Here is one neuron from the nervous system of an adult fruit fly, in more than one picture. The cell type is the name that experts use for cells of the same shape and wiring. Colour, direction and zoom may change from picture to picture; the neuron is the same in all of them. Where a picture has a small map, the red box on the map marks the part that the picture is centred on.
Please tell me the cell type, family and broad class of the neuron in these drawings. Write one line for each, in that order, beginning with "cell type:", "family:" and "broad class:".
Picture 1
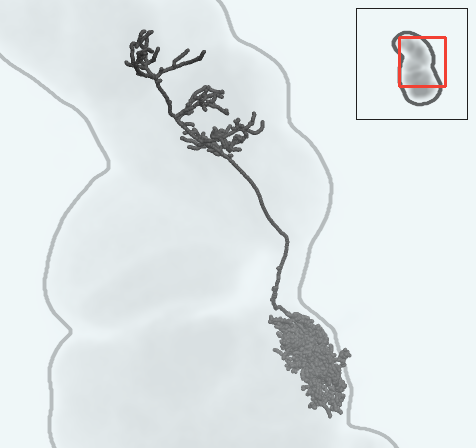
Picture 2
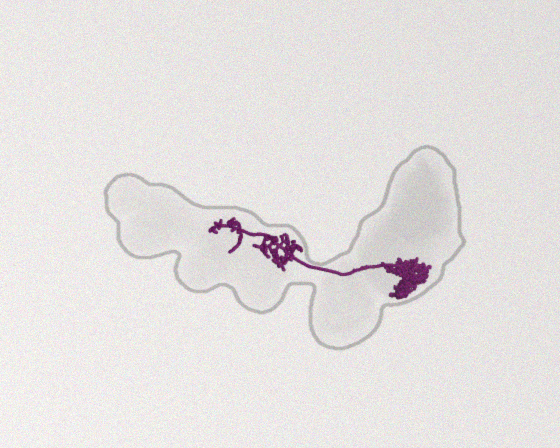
cell type: DNg37
family: DNg
broad class: descending neuron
